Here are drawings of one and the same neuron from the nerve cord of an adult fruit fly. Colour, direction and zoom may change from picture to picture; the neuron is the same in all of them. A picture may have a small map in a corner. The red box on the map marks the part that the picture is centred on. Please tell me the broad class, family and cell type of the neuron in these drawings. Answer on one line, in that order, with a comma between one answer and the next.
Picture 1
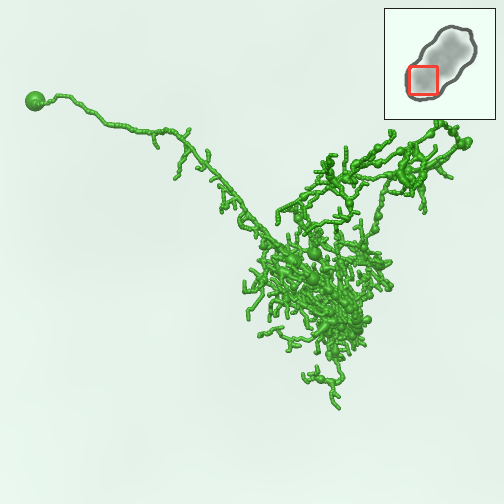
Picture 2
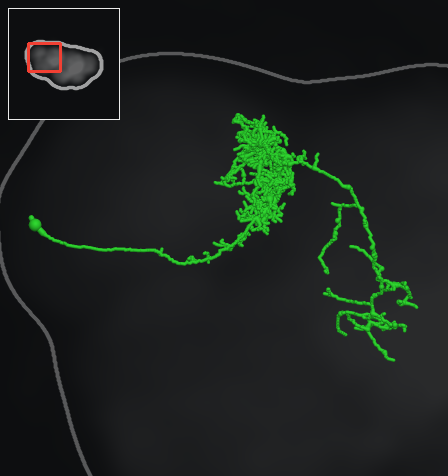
nerve-cord intrinsic neuron, hemilineage 01A, IN01A061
